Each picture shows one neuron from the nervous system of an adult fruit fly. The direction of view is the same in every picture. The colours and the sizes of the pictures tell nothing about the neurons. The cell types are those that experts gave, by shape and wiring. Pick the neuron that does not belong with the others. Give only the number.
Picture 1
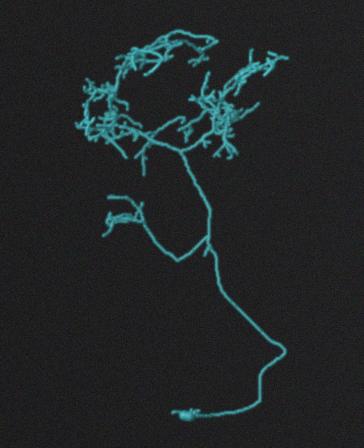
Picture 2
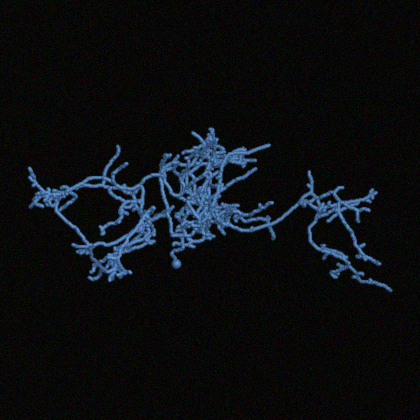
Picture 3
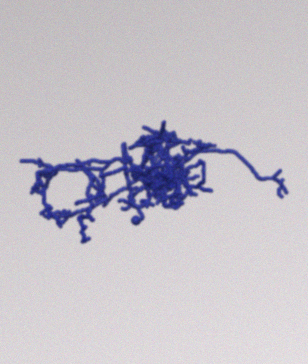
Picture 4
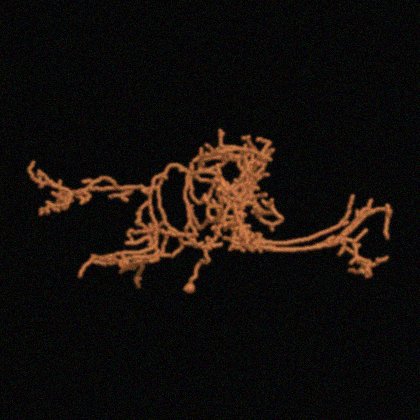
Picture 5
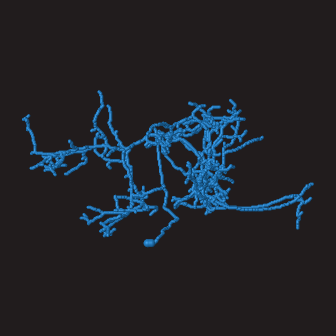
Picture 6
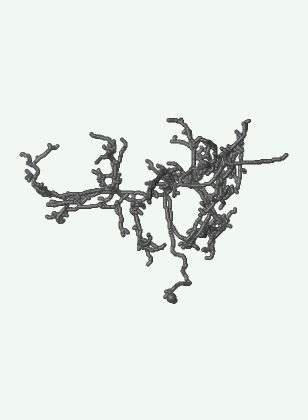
1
